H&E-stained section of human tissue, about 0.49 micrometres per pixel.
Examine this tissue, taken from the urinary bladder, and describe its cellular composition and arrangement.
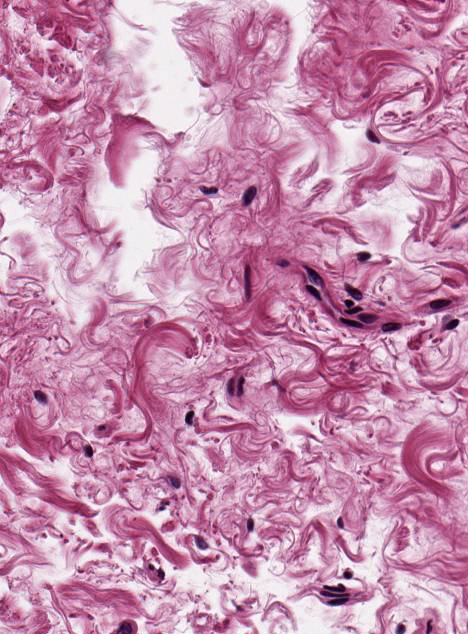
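Nuclear density: sparse, with the nuclei scattered widely between the fibres. Nuclear size, stain and shape: small, dark and elongated. Grouping: one small group of several nuclei lies just right of the centre of the field. Cytoplasm: none distinctly visible around the nuclei.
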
